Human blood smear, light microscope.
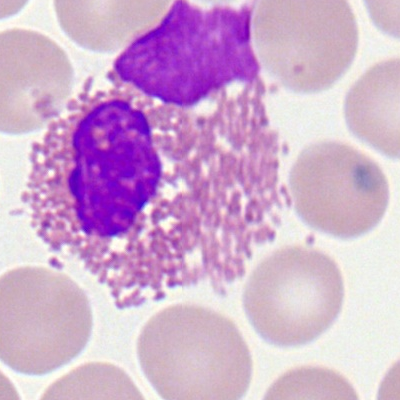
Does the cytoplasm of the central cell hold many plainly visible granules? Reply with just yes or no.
Yes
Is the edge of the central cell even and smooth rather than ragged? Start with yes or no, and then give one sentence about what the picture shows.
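No. Loose granules lie scattered beyond the cell's edge, leaving a ragged outline.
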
